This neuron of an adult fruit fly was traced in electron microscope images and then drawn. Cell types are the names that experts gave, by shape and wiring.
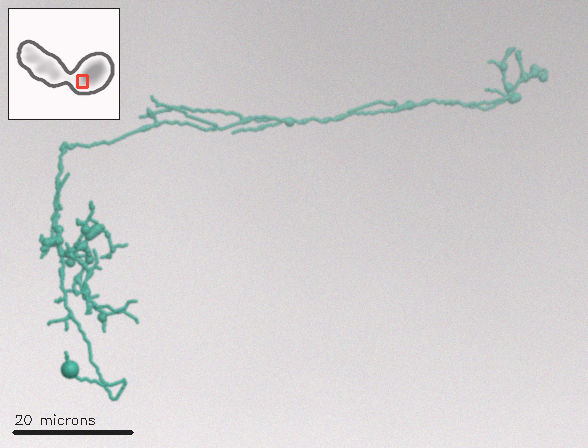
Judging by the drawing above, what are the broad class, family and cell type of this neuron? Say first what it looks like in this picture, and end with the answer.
The cell body can be seen at the lower left of the picture. From left to right in the picture it spans about 85 microns. The picture shows dozens of branch ends. This is an optic-lobe intrinsic neuron. Its family is Tm. It is of cell type Tm5b.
